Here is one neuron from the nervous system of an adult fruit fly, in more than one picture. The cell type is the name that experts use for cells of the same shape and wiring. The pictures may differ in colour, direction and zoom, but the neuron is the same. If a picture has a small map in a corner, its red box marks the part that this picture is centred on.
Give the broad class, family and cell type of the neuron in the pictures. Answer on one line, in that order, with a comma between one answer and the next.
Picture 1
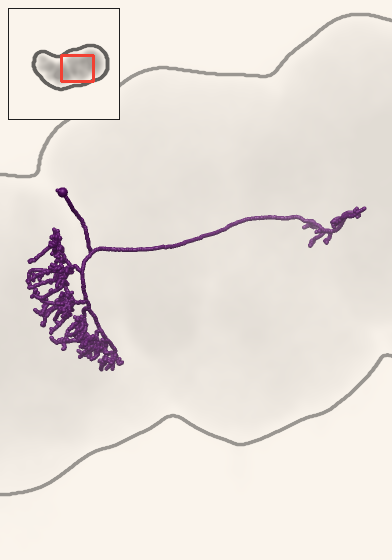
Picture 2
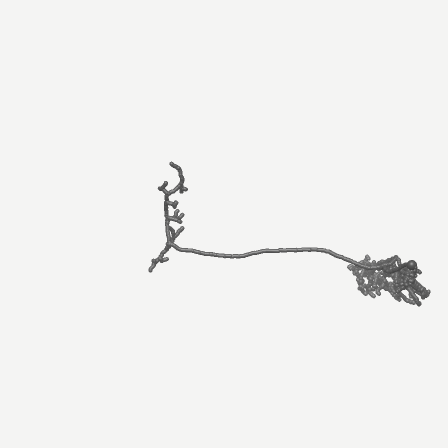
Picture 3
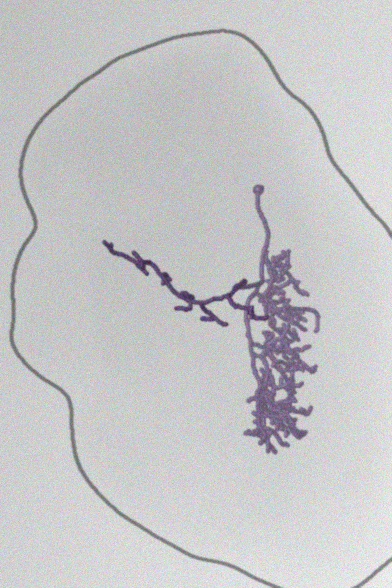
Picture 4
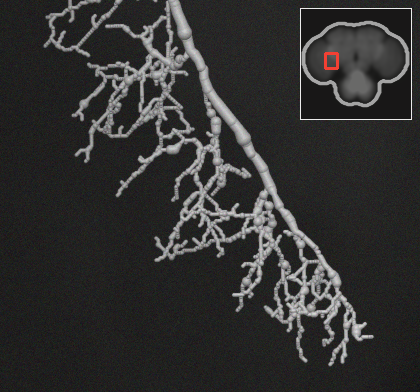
visual projection neuron, hemilineage VPNp1_lateral, LC19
